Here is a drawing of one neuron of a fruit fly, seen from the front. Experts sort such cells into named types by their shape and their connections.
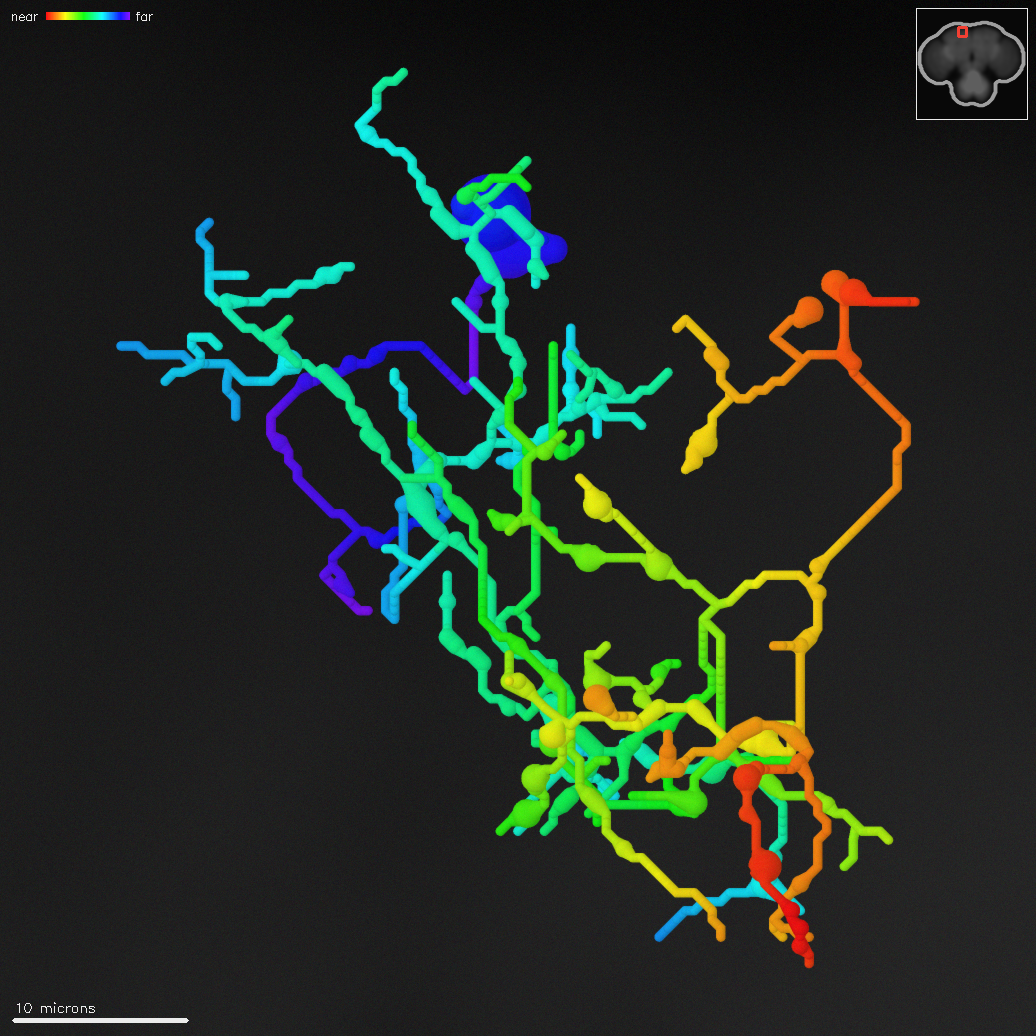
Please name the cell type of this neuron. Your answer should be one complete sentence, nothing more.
The cell type CB2814 includes this neuron.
